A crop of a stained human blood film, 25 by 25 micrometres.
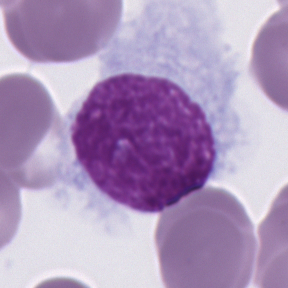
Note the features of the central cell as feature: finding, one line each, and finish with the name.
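Chromatin: dark purple, and I note a fine, even mottling throughout the nucleus
Cytoplasm colour: pale greyish-blue
Cytoplasm extent: widest above the nucleus
Edge: the cytoplasm ends in many fine, hair-like projections
Name: hairy cell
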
